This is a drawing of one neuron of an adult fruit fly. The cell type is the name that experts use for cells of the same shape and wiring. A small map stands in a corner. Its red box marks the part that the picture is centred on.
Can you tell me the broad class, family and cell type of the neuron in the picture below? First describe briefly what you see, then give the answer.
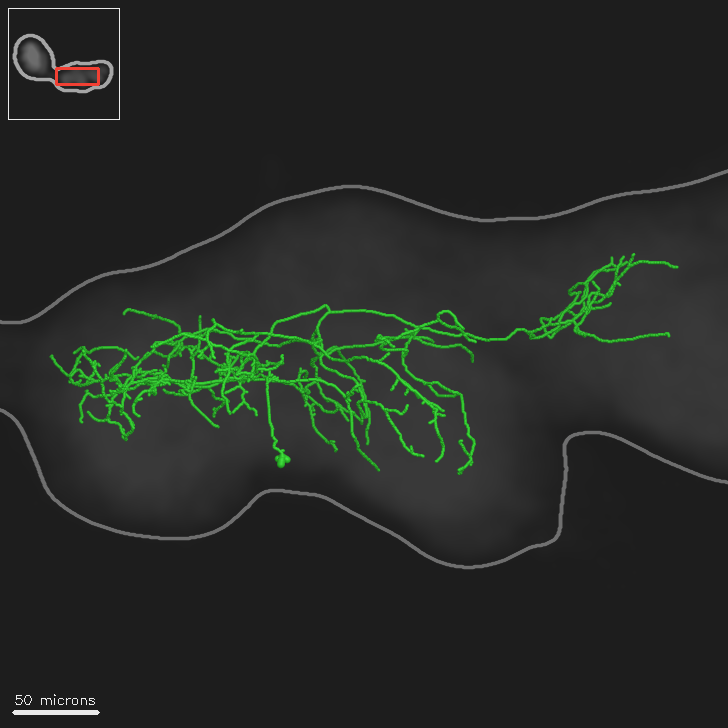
From left to right in the picture it spans about 400 microns. The picture shows dozens of branch ends. It is a nerve-cord intrinsic neuron. The family is hemilineage 12A. Its cell type is IN12A021_b.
